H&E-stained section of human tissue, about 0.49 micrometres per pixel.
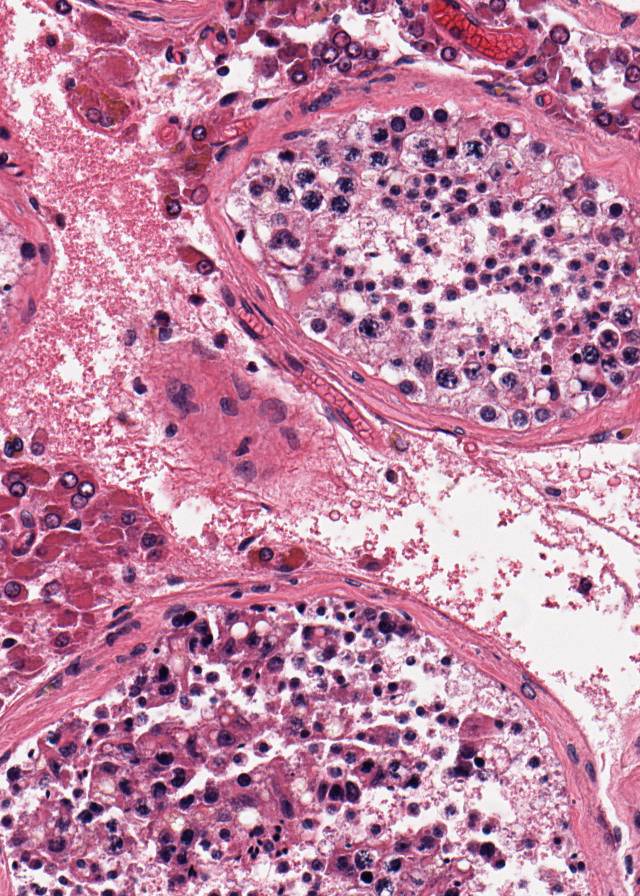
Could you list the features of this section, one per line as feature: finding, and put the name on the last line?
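Tubules: two large rounded cross-sections, upper right and below
Lumen: none open; cells fill each cross-section
Interstitium: left-edge clusters of polygonal cells, abundant deep pink cytoplasm, round nuclei
Blood: extravasated red cells flooding upper left interstitium
Name: testis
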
